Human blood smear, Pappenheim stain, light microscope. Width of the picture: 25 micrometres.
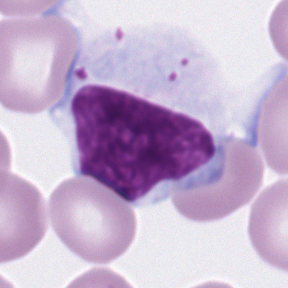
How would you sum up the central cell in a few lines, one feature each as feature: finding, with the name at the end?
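Nucleus shape: angular, roughly triangular, it seems
Nucleus position: lower part of the cell, most cytoplasm above it
Chromatin: dense and coarsely clumped
Cell outline: irregular rather than round
Name: large granular lymphocyte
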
